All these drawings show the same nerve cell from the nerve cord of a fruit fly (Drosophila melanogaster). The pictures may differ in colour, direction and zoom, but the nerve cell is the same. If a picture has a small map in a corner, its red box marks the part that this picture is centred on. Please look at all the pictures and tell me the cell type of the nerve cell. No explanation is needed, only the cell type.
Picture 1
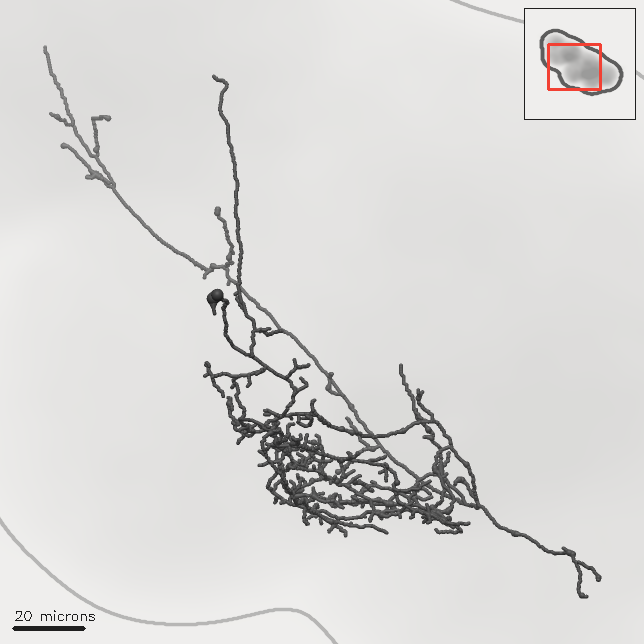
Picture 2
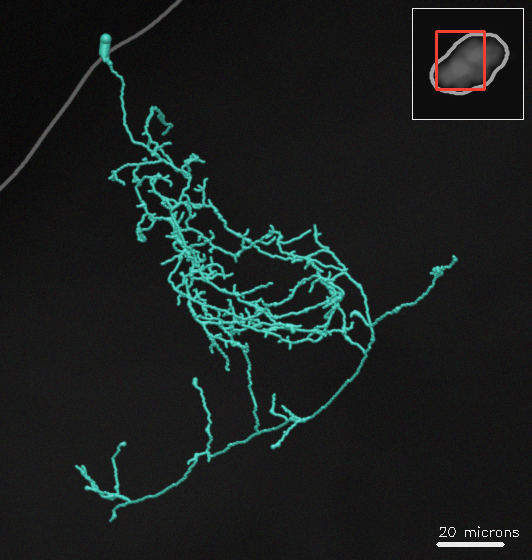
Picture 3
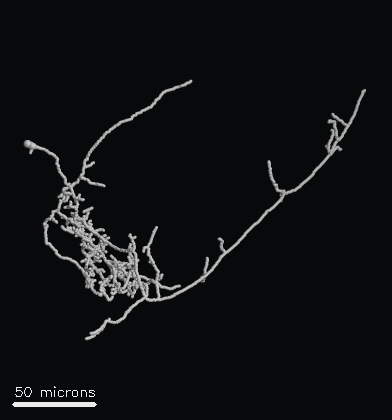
IN17A090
